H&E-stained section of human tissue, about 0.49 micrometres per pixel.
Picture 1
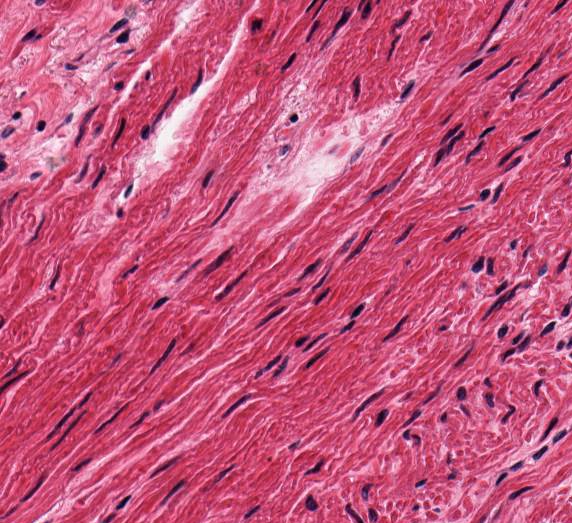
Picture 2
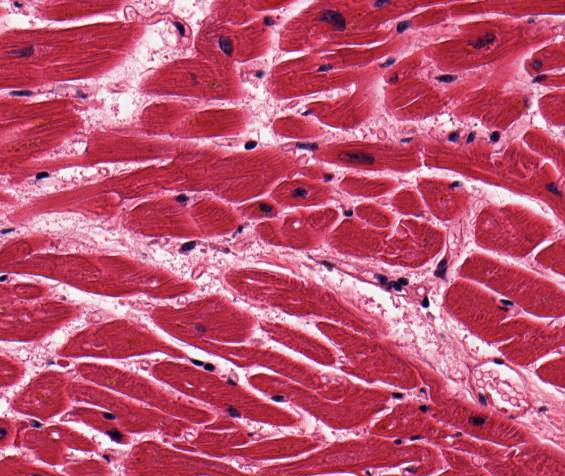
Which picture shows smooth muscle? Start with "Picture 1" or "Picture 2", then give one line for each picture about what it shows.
Picture 1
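What picture 1 shows: The fibres are smooth muscle cells packed closely side by side.
What picture 2 shows: The field is made up almost entirely of cardiac muscle fibres with narrow pale spaces between them.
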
